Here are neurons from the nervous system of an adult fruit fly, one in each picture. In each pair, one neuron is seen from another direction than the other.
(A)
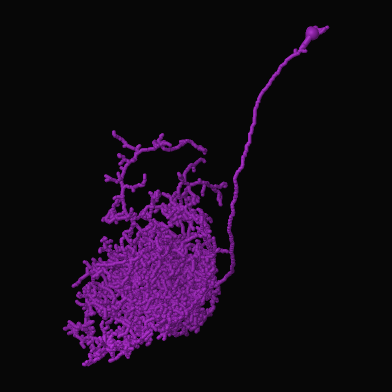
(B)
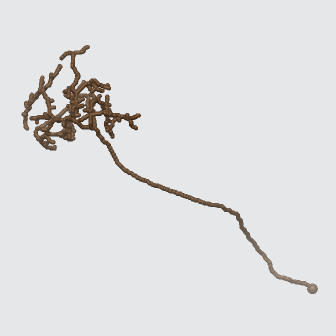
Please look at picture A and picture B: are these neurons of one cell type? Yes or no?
no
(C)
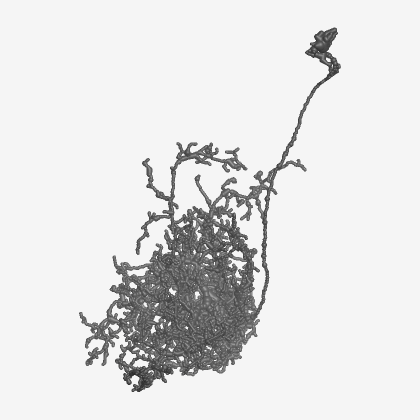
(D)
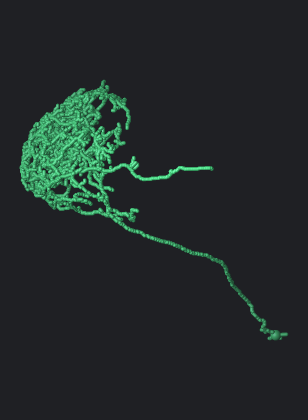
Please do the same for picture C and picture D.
no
